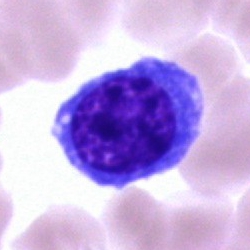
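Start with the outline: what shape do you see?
Roughly oval, with a slightly uneven, bumpy edge at the upper right.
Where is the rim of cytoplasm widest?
On the right side of the cell.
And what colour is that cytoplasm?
Deep blue, with no granules in it.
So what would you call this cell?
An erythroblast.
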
